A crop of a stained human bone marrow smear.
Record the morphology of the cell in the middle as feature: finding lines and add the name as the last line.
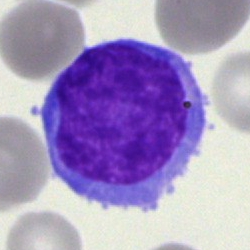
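Outline: roughly round, though the edges look slightly angular.
Surface: small bleb-like projections, mostly along the lower and right edges.
Nucleus: fills most of the cell, only a rim of cytoplasm left.
Granules: none I can see in the cytoplasm.
Name: blast.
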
